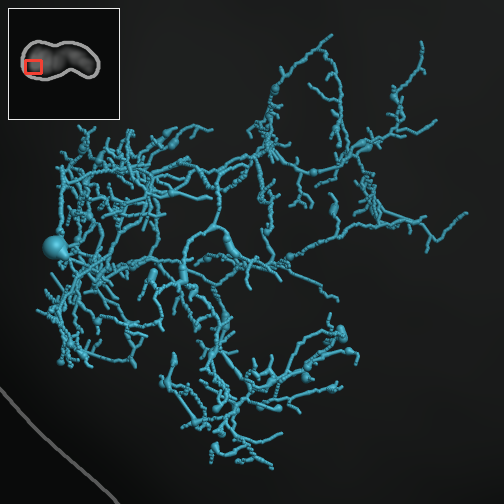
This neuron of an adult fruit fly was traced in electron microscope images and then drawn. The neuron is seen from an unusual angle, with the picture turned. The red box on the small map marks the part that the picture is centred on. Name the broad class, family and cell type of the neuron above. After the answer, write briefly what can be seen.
This is a central-brain intrinsic neuron. Its family is hemilineage SLPad1_anterior. The cell type is CB4220. The cell body can be seen on the left of the picture. The picture shows more than a hundred branch ends.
